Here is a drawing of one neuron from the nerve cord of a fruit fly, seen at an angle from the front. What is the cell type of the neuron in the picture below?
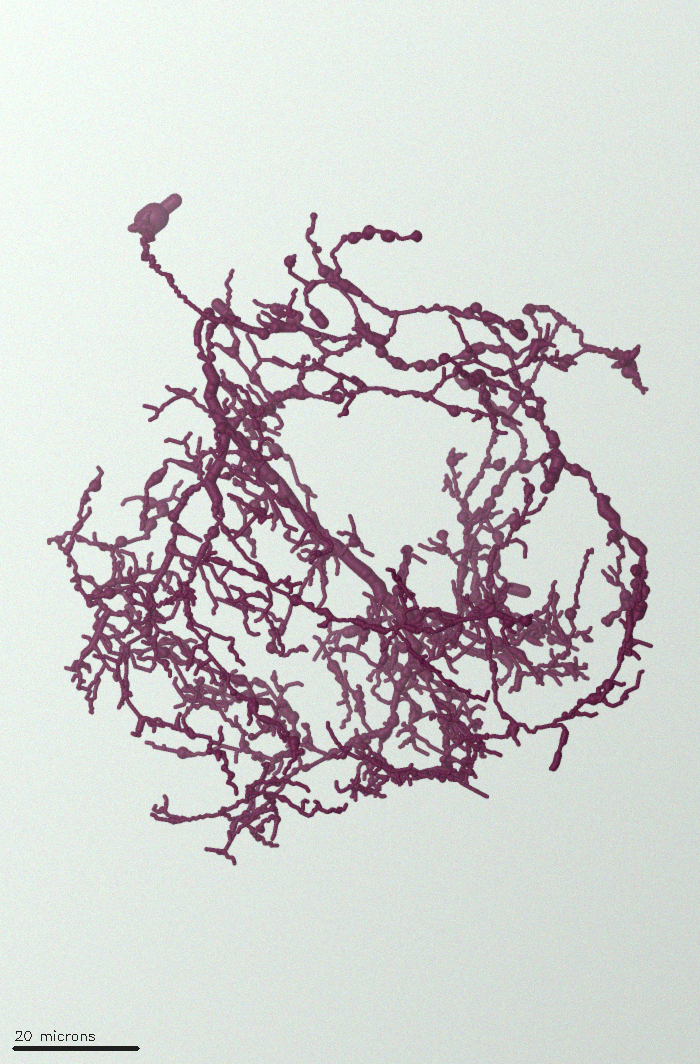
IN03A014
